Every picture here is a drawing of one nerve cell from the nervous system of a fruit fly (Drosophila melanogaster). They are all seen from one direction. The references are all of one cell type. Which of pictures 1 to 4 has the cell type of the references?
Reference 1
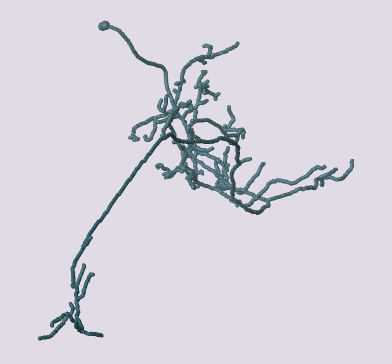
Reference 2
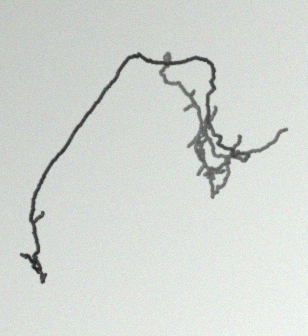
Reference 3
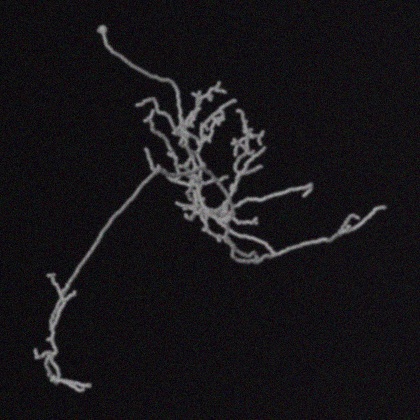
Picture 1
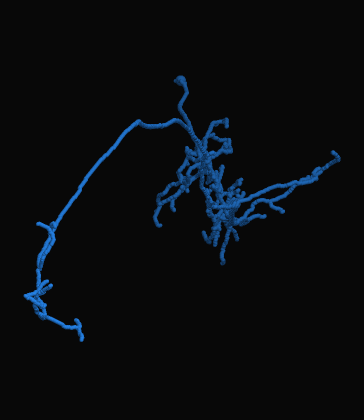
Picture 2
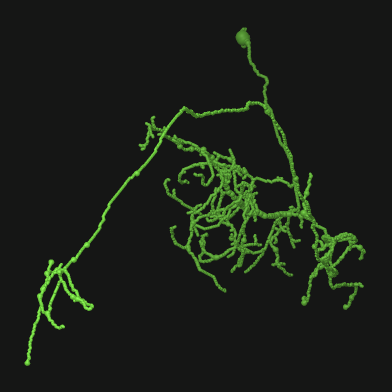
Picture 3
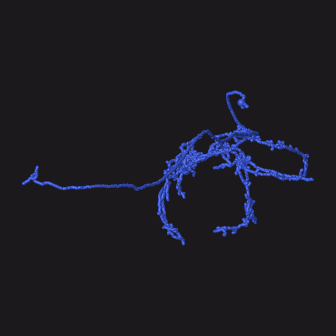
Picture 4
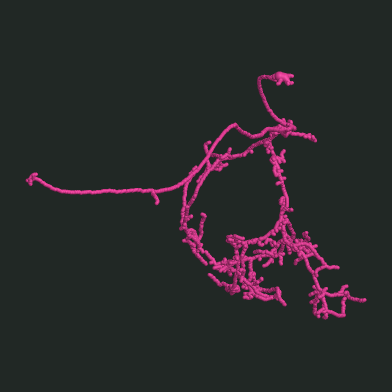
1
